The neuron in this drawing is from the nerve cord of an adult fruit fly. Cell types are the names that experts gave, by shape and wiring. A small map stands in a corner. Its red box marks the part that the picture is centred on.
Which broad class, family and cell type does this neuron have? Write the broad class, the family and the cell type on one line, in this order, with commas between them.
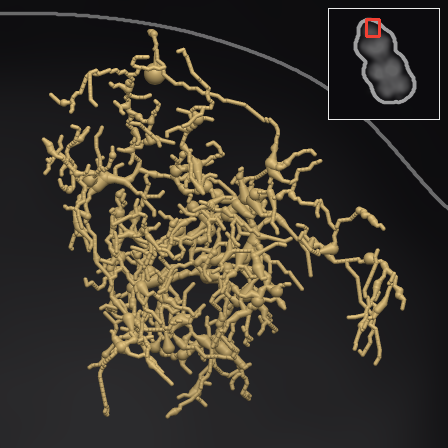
motor neuron of the nerve cord, MNad, MNad09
